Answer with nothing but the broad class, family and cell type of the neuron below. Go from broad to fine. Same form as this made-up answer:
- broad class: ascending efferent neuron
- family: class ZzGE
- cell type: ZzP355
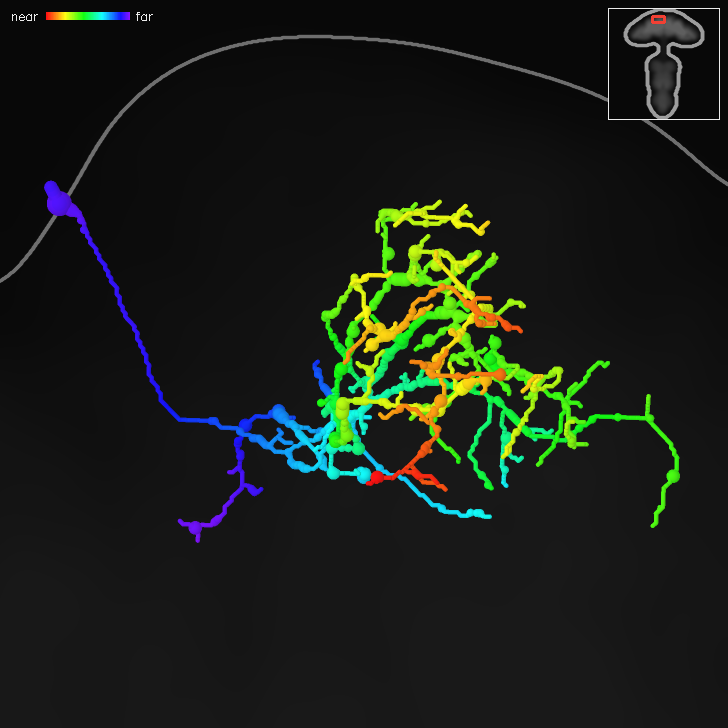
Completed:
- broad class: central-brain intrinsic neuron
- family: hemilineage EBa1
- cell type: CB1454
